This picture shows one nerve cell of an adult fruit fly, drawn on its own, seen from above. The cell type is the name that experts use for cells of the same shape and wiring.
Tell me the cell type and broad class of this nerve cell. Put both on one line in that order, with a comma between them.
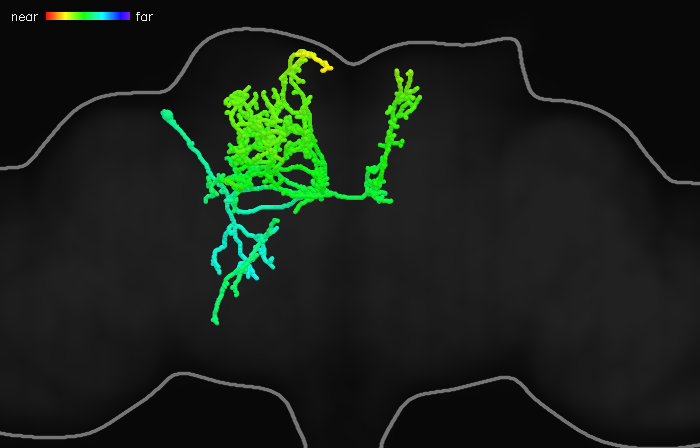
LAL101, central-brain intrinsic neuron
